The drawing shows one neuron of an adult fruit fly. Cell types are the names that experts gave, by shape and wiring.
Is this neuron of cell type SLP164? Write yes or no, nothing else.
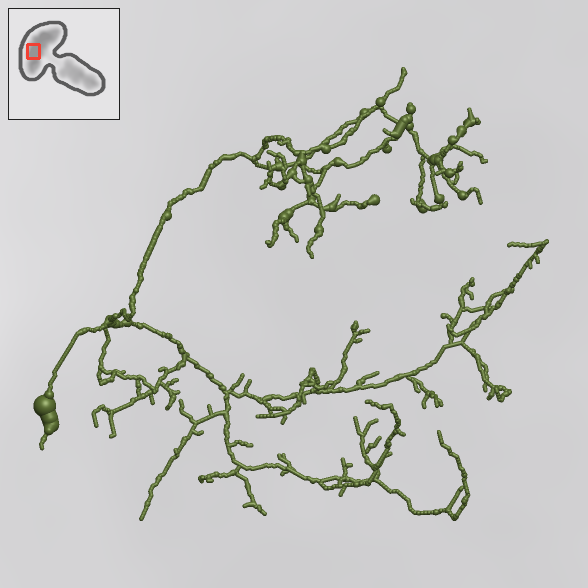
yes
